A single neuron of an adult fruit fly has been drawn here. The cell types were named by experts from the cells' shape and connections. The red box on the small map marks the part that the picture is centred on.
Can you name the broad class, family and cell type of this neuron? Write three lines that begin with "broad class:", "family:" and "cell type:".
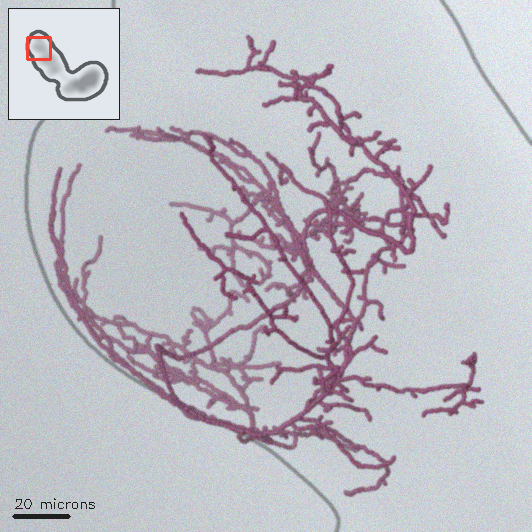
broad class: nerve-cord intrinsic neuron
family: hemilineage 01A
cell type: IN01A027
